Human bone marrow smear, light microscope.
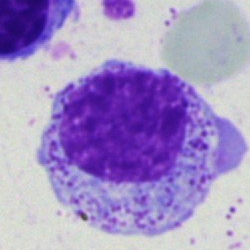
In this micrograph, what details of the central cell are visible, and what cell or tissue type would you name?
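Look first at where the nucleus sits: toward the upper part of the cell, leaving more cytoplasm below. That cytoplasm is pale blue-grey, with numerous purple-violet granules scattered through it. On the right edge, a rounded pale lilac bleb projects. This is a myelocyte.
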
